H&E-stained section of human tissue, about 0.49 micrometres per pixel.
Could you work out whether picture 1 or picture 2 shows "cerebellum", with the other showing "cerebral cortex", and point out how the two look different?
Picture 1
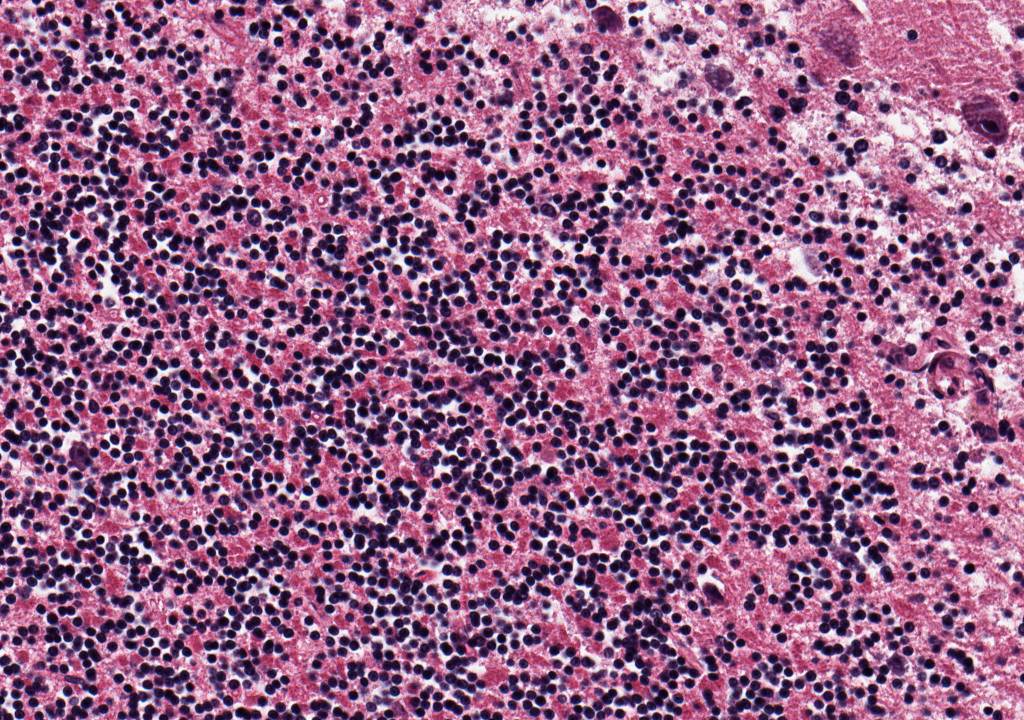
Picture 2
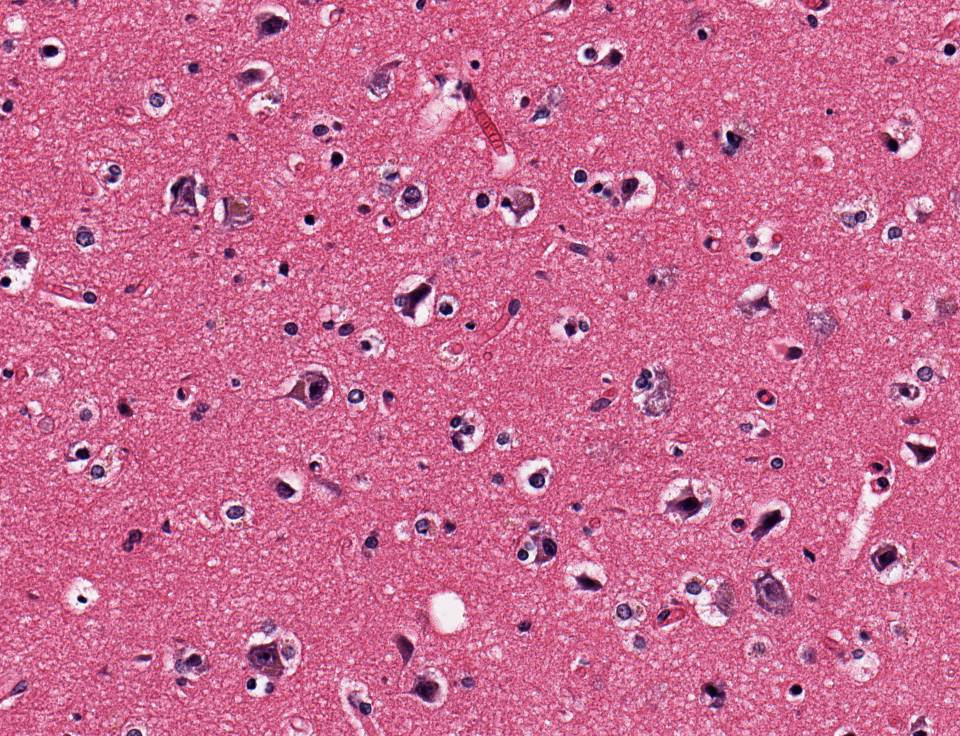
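Cerebellum: picture 1. Cerebral cortex: picture 2. Picture 1: most of field a dense sheet of small, round, darkly stained nuclei, closely alike in size and shape, very little cytoplasm around each. Irregular pink patches free of nuclei scattered through the dense area. Near right edge, at the border between dense and paler zones: a few large cells with ample purplish cytoplasm and a round nucleus. Picture 2: cells single, fairly evenly scattered on a continuous pink background; no organised units such as glands or tubules. Background a finely granular, slightly vacuolated pink feltwork. Most neurons sit in clear empty halos, apart from the surrounding background. Many small round dark nuclei with little visible cytoplasm throughout.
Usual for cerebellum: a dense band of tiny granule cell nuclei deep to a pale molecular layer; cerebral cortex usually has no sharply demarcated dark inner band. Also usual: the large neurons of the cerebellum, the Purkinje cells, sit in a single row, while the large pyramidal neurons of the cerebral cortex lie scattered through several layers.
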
